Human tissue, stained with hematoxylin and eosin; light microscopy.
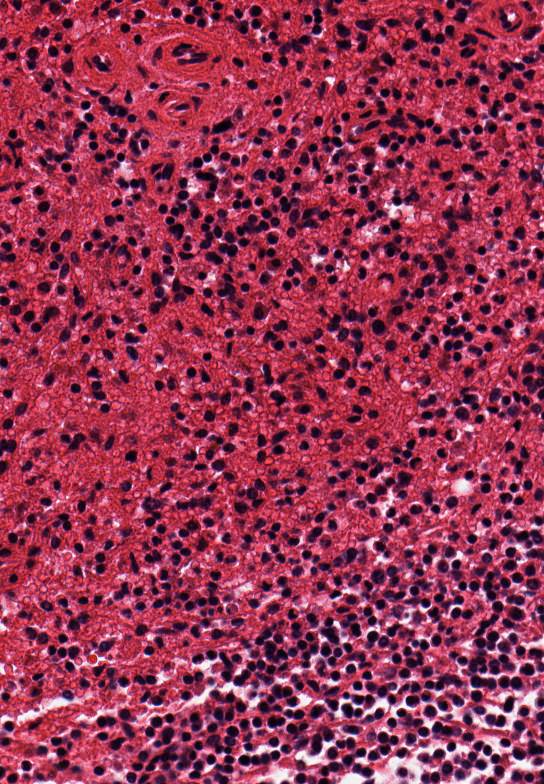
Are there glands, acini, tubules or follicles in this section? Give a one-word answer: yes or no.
No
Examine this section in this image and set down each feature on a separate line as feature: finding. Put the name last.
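Upper zone: crowded red blood cells, scattered nucleated cells among them
Lower band: closely packed small lymphocytes, round dark nuclei, scant cytoplasm
Vessels: small, thick concentrically layered pink walls, top edge left of centre
Nuclear spacing: wider in upper zone than lower band
Name: spleen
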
